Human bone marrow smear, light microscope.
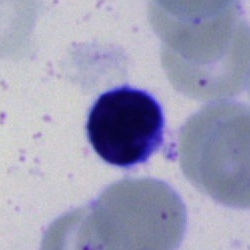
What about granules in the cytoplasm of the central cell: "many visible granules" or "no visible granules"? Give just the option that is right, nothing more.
No visible granules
